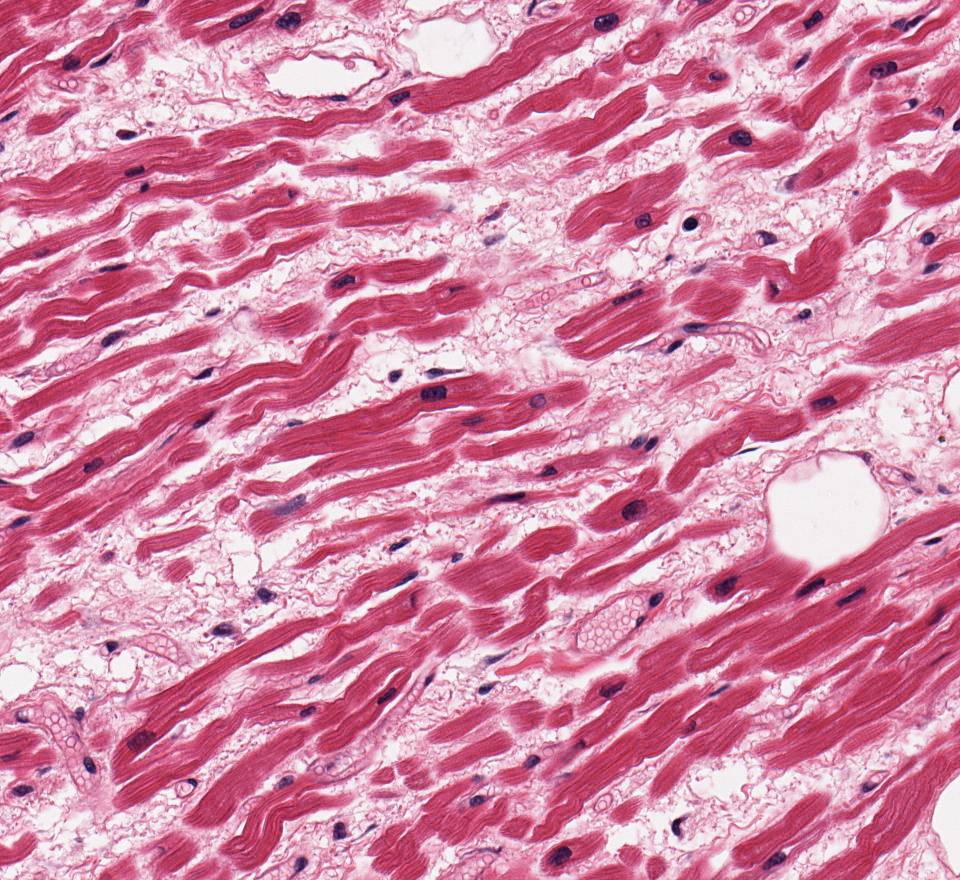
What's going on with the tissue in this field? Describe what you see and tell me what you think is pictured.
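Look first at the muscle fibres: each holds an oval nucleus set centrally in its cytoplasm. Many fibres branch and join their neighbours. Wide, pale, loose, vacuolated connective tissue separates them. Right of centre lies a round, empty, thin-walled vessel lumen. This is atrial appendage of the heart.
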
